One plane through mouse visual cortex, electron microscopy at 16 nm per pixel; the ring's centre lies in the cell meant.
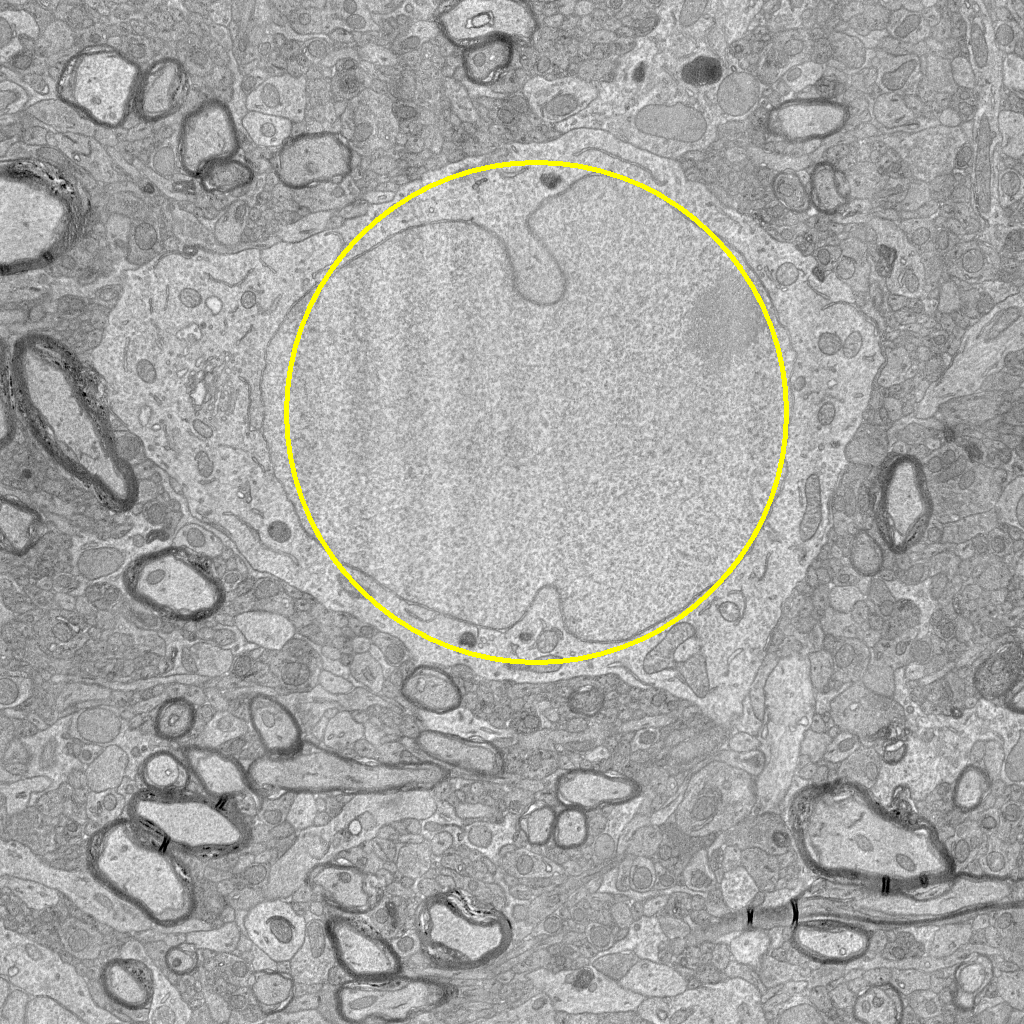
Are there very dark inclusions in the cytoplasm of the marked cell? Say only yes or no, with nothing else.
Yes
